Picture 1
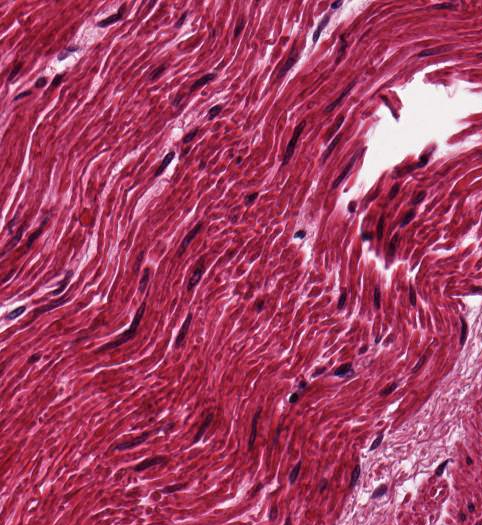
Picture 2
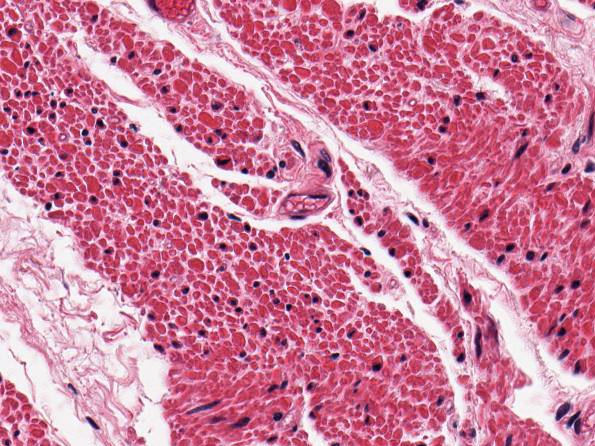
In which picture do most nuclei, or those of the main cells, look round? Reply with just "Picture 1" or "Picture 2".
Picture 2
